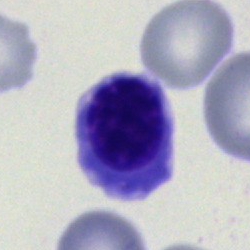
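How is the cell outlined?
Roughly oval, with a slightly uneven, bumpy edge.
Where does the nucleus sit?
Toward the upper part; it fills most of the cell, and its chromatin is dense and dark purple.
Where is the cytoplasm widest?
Below the nucleus, as a blue band.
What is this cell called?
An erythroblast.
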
